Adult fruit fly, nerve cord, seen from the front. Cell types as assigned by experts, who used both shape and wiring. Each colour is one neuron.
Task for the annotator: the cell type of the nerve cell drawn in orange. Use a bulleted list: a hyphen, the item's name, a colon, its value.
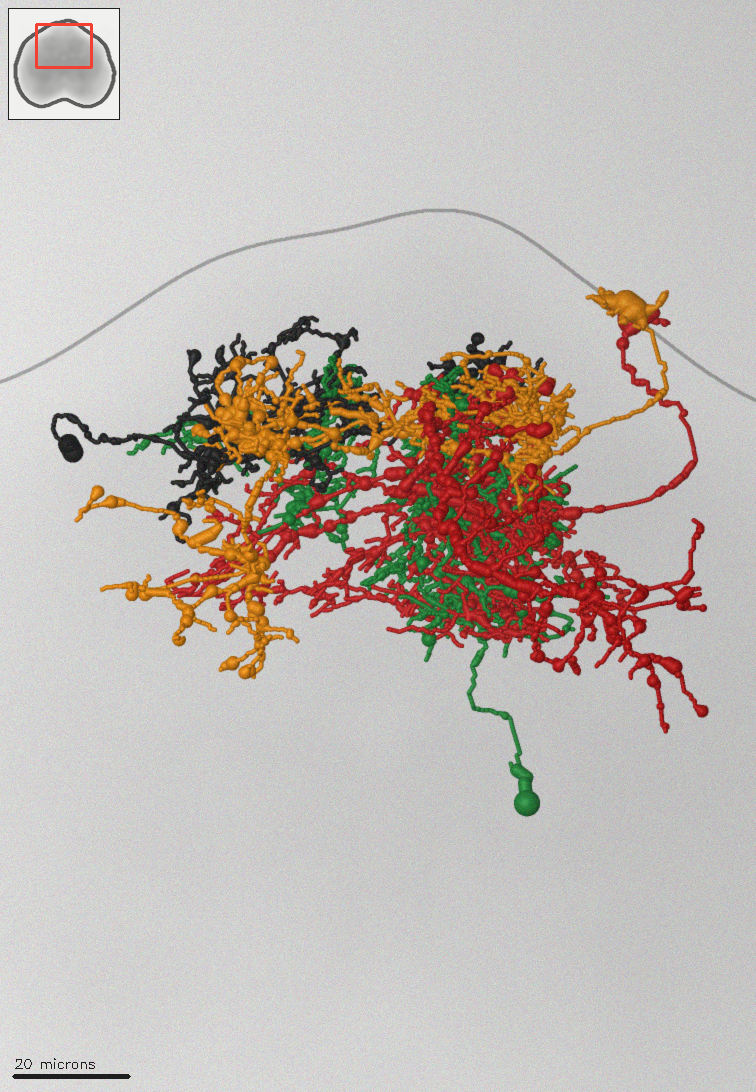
- cell type: INXXX396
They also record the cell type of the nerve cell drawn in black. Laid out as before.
- cell type: INXXX448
